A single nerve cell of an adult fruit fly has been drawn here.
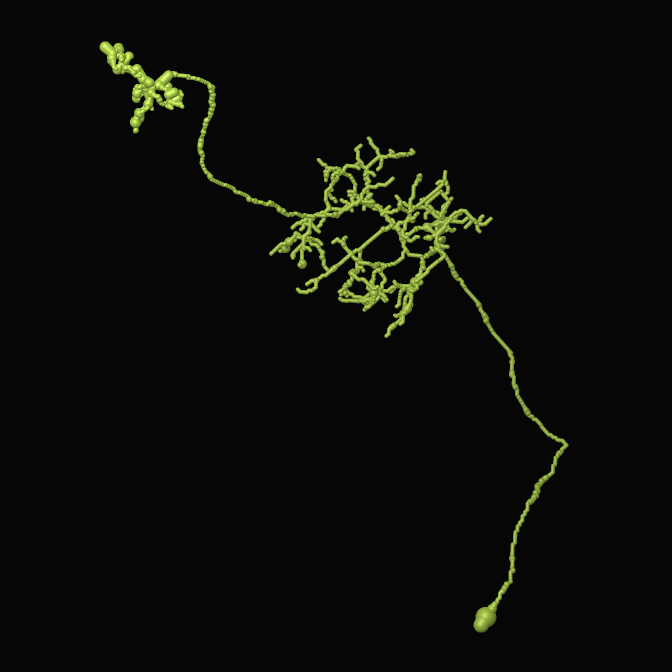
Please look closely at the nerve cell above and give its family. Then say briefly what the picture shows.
Its family is called class CX. This is a central-brain intrinsic neuron. The cell body can be seen at the lower right of the picture. Dozens of branch ends can be seen.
